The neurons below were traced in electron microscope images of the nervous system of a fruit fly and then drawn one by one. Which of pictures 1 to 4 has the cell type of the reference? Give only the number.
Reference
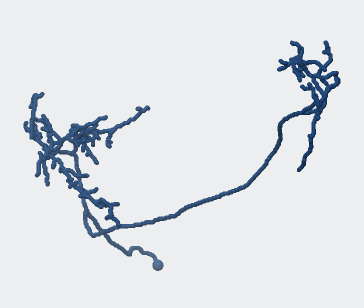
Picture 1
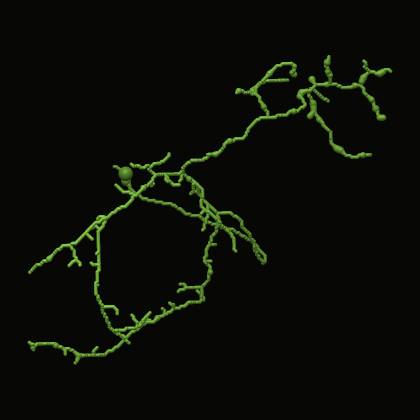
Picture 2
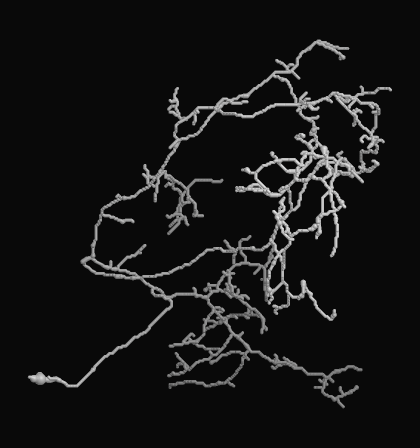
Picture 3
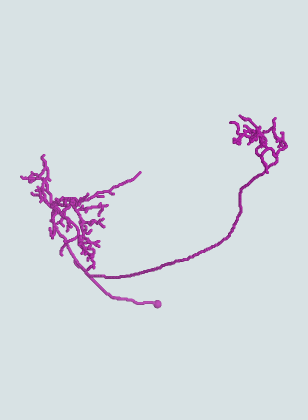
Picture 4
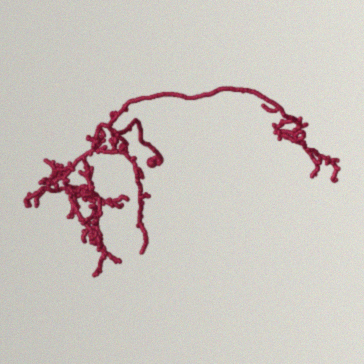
3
